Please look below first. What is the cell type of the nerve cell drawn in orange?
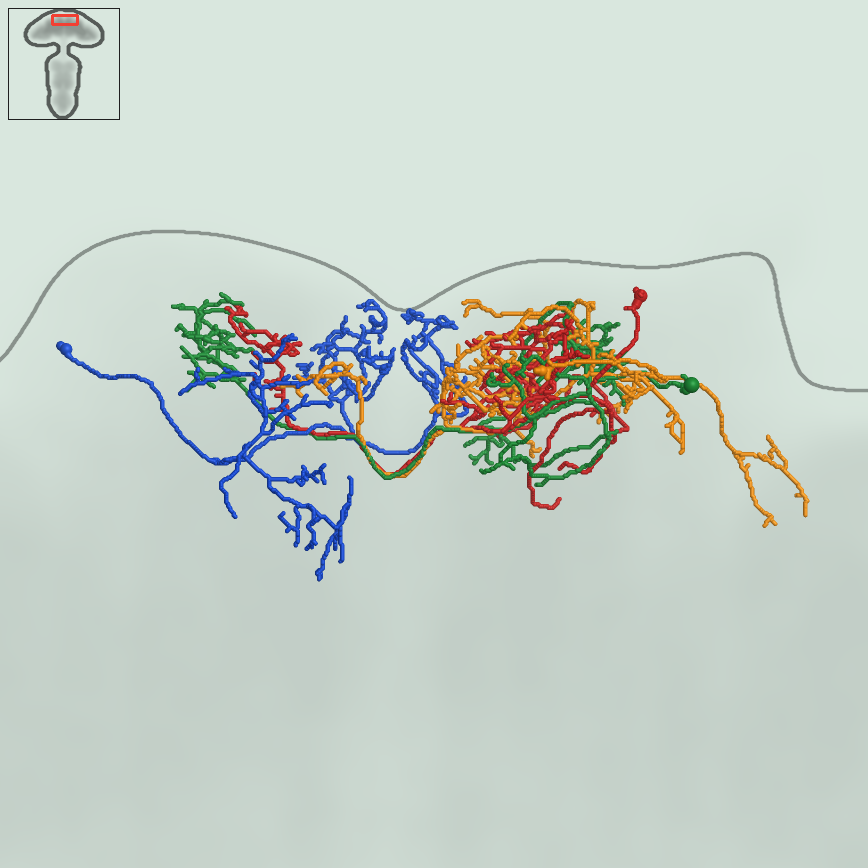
PAM07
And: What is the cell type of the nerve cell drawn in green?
PAM12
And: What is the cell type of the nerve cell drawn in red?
PAM08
